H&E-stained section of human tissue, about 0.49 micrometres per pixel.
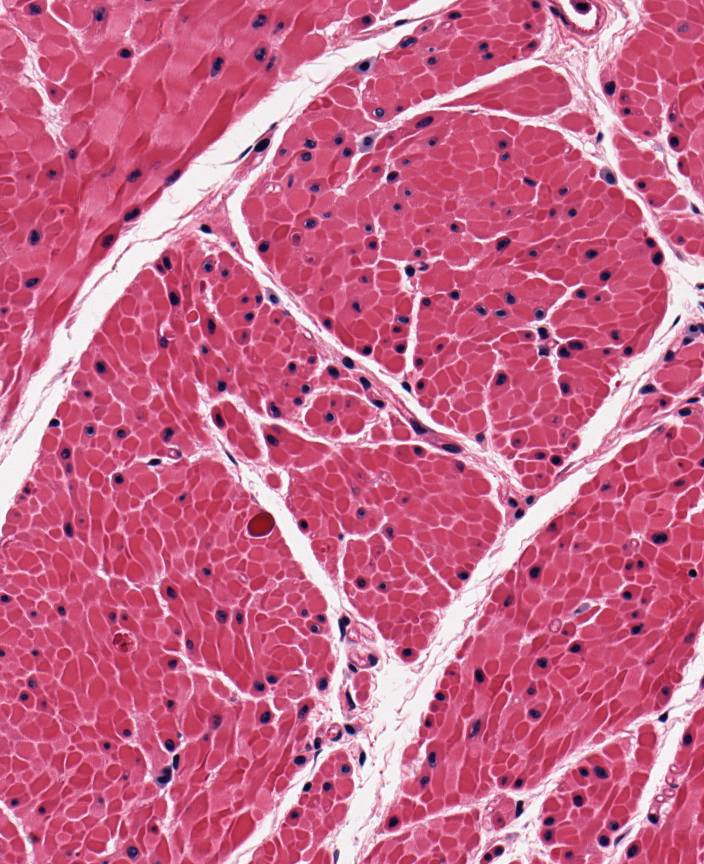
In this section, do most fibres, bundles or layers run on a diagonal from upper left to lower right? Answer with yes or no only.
No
